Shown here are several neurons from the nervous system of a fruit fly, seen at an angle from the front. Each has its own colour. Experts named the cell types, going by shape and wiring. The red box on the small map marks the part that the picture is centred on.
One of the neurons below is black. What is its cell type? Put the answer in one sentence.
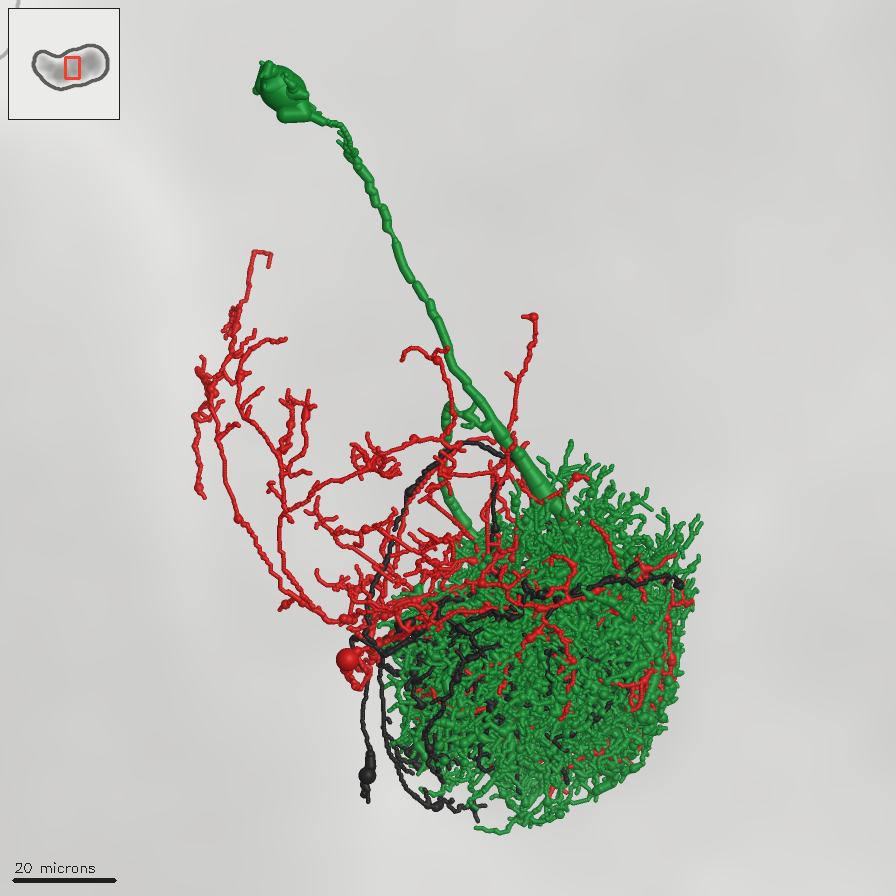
The cell type is AVLP104.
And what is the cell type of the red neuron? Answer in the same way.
The cell type is AVLP105.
